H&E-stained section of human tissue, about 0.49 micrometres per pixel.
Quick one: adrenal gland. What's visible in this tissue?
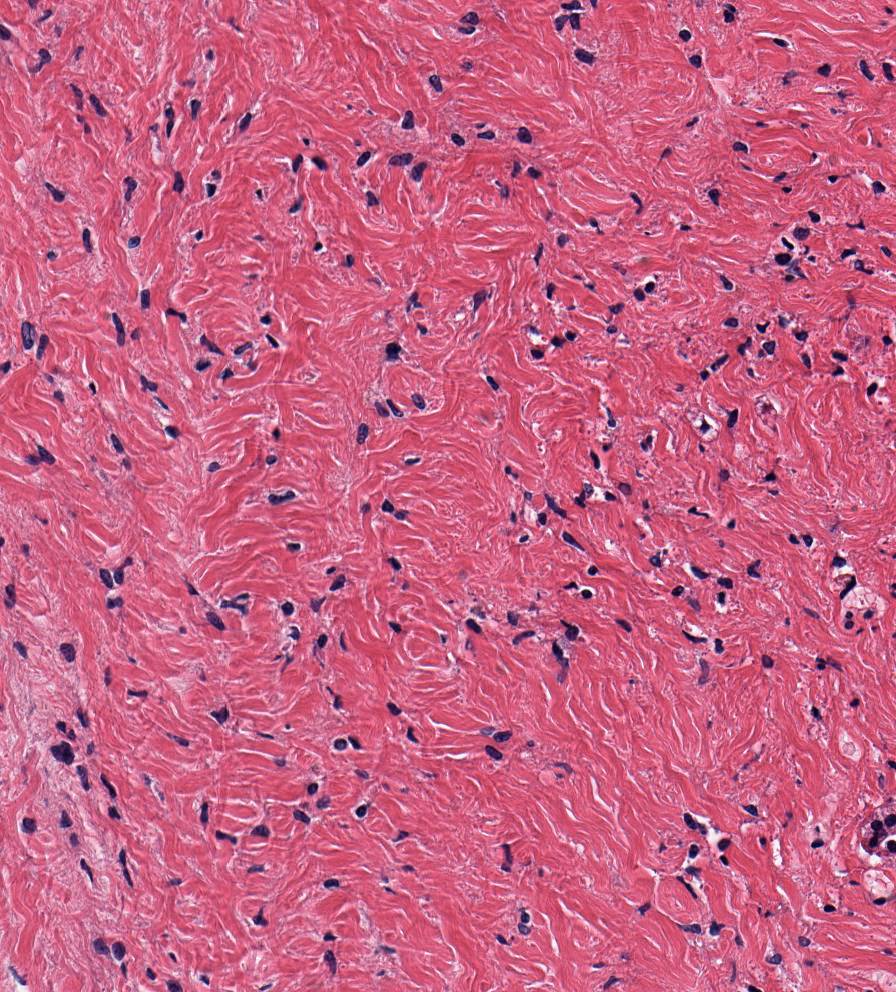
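Dense pink collagenous tissue, edge to edge; no epithelium anywhere. Nuclei small, dark, spindle-shaped to oval. Sparse, scattered singly through the fibres, not crowded together. Most cells show little or no visible cytoplasm around the nucleus.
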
